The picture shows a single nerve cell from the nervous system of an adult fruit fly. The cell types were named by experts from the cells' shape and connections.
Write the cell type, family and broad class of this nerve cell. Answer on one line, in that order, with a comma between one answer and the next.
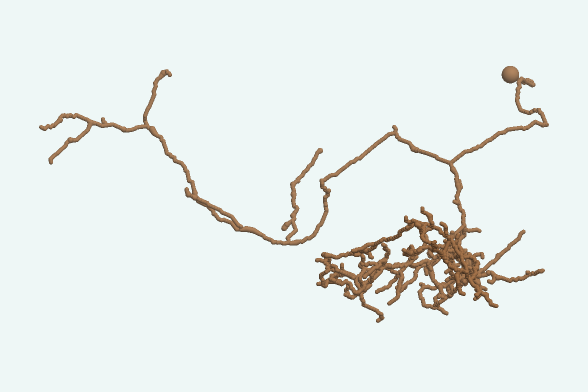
GNG448, hemilineage LB23, central-brain intrinsic neuron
